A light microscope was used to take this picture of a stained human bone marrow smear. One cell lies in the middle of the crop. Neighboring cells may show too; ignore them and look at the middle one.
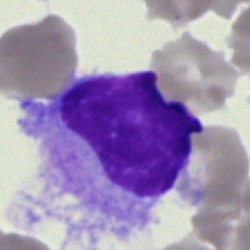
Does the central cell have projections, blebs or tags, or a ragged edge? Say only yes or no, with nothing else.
Yes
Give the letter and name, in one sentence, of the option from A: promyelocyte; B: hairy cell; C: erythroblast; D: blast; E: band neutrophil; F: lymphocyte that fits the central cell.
The correct option here is B; the middle cell is a hairy cell.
